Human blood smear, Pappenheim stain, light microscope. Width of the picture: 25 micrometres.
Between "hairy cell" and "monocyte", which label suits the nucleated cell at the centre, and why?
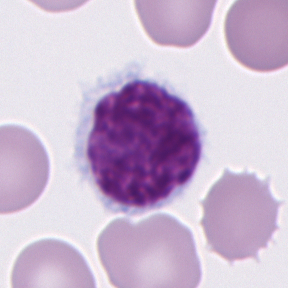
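Hairy cell. Fine hair-like projections fringe the cell edge. Cytoplasm pale blue. Nucleus a single mass without lobes, round in outline, about 10 micrometres across. Chromatin dark purple, coarsely clumped.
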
